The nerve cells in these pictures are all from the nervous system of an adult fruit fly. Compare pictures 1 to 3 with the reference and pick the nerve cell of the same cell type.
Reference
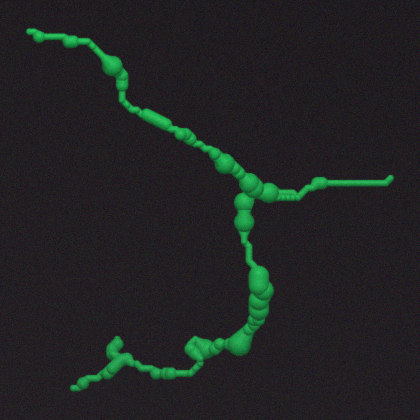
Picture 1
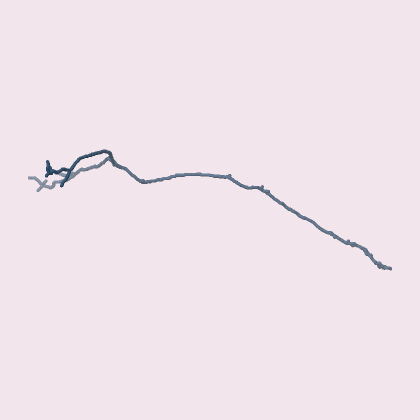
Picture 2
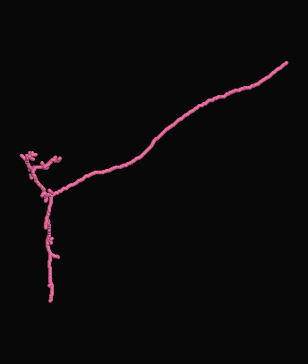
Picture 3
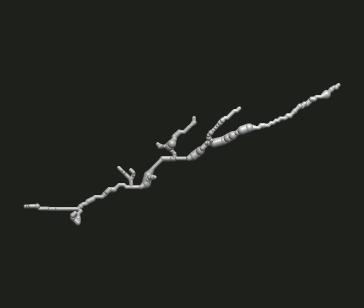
3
